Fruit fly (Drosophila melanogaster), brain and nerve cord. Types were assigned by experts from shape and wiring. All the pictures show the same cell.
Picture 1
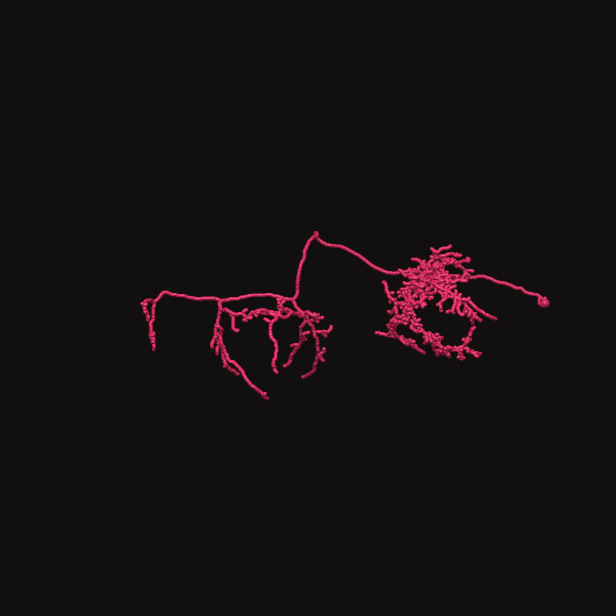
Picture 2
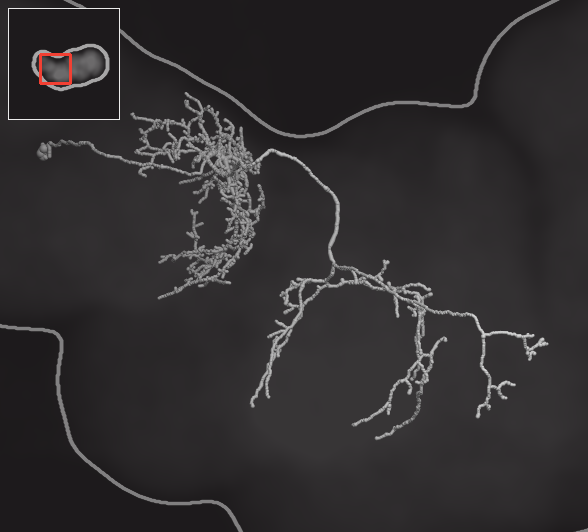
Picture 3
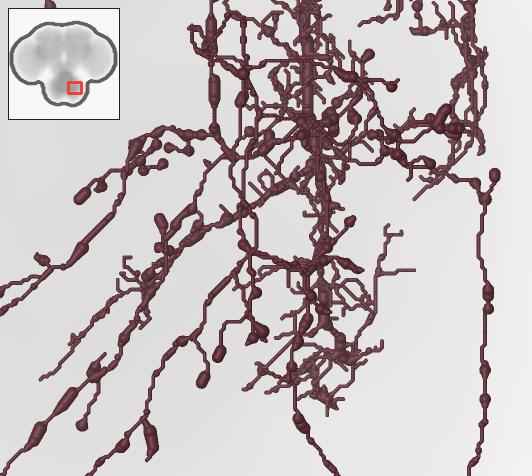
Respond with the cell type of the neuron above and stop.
IN03A012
